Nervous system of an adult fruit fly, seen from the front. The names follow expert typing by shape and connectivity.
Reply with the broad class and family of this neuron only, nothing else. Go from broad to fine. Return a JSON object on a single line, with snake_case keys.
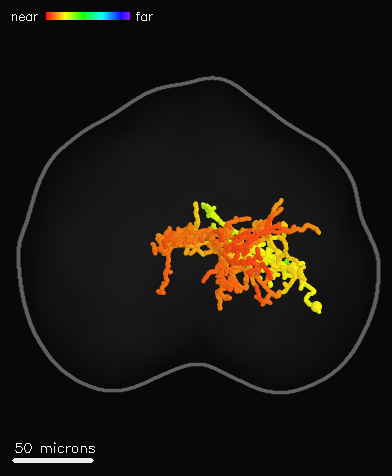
{"broad_class": "nerve-cord intrinsic neuron", "family": "hemilineage 12A"}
